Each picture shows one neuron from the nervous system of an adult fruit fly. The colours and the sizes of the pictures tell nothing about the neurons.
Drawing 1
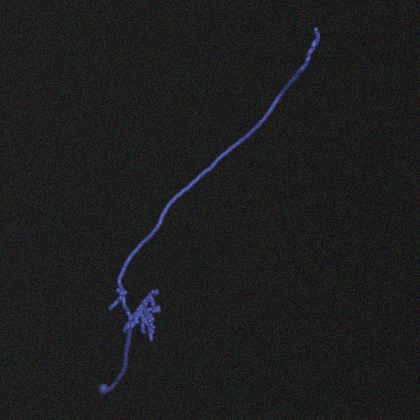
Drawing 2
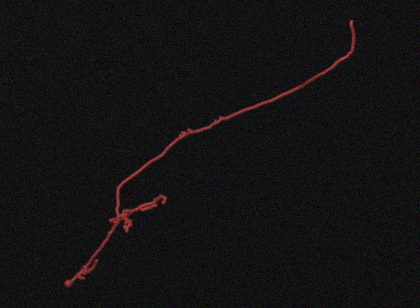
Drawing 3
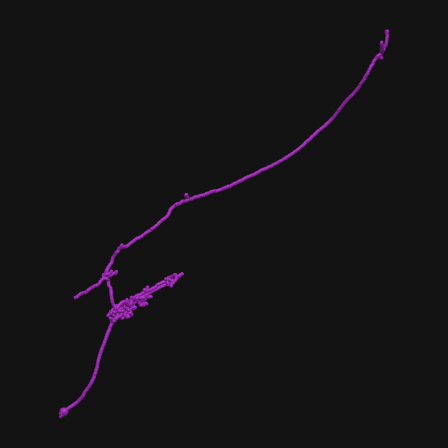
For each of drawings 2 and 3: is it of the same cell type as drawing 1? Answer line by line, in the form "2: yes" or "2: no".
2: no
3: yes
